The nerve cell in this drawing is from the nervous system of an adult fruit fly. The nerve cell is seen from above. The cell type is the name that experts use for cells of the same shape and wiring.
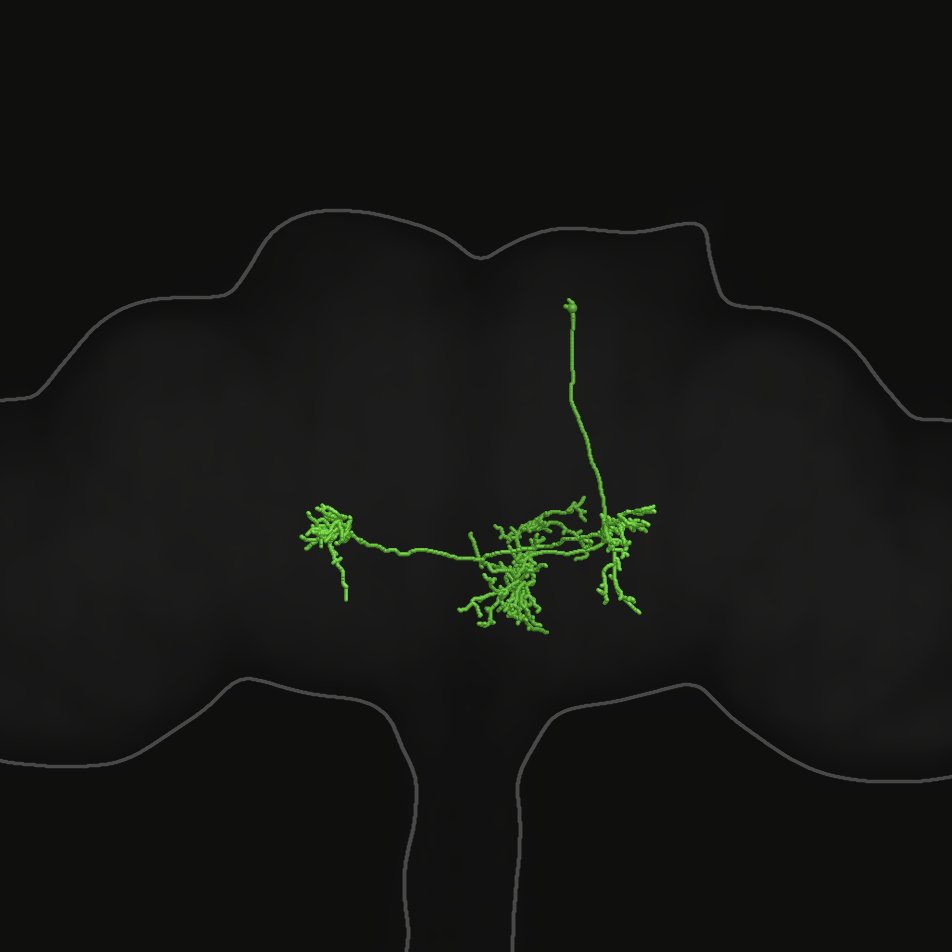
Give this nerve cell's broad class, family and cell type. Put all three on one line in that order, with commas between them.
central-brain intrinsic neuron, hemilineage PSa1, PS096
